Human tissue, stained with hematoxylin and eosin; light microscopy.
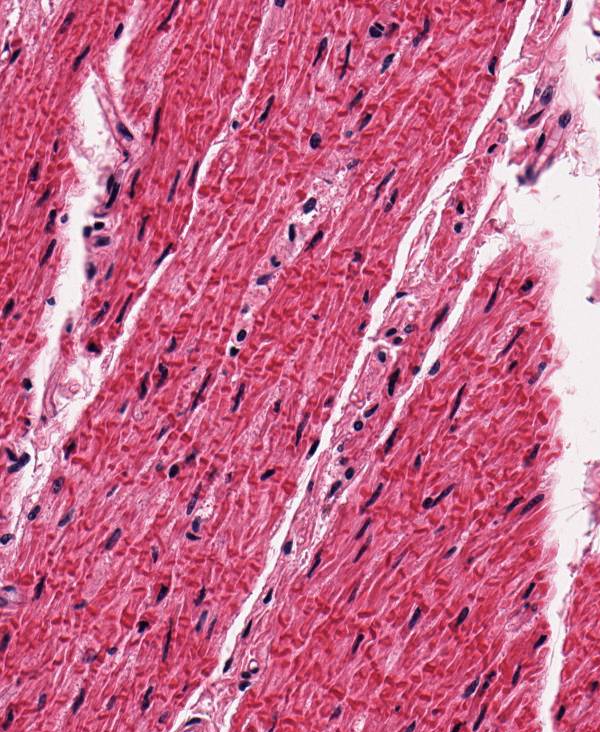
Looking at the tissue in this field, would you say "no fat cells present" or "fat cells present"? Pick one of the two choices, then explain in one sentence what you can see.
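No fat cells present. No fat cells are present anywhere in the field.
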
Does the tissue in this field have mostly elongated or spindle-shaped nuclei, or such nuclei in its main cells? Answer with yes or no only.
Yes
